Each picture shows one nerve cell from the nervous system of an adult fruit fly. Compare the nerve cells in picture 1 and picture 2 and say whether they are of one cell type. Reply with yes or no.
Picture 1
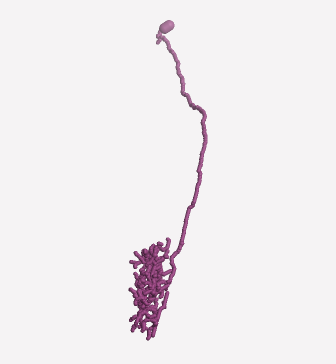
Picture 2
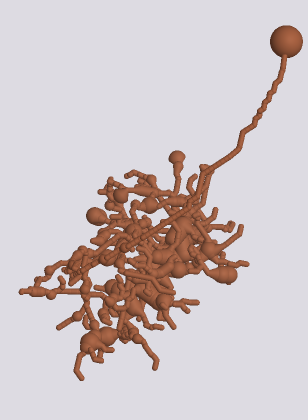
yes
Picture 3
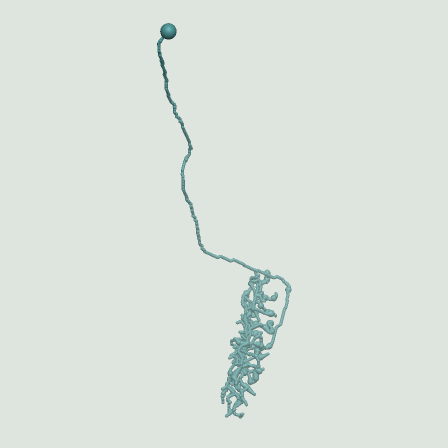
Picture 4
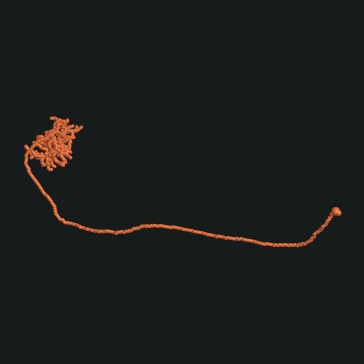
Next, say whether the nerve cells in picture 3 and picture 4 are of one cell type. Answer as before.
yes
